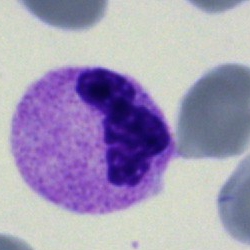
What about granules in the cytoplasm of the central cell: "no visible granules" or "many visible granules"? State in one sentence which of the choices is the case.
Many visible granules are held in the cell's cytoplasm.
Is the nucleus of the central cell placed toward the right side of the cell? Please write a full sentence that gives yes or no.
Yes, most of the cytoplasm lies to the left of the nucleus.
